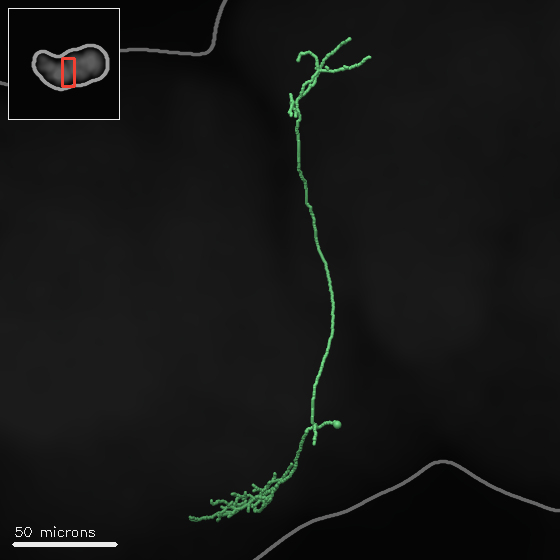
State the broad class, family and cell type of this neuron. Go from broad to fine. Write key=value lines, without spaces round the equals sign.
broad_class=visual projection neuron
family=MeVP
cell_type=MeVP1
